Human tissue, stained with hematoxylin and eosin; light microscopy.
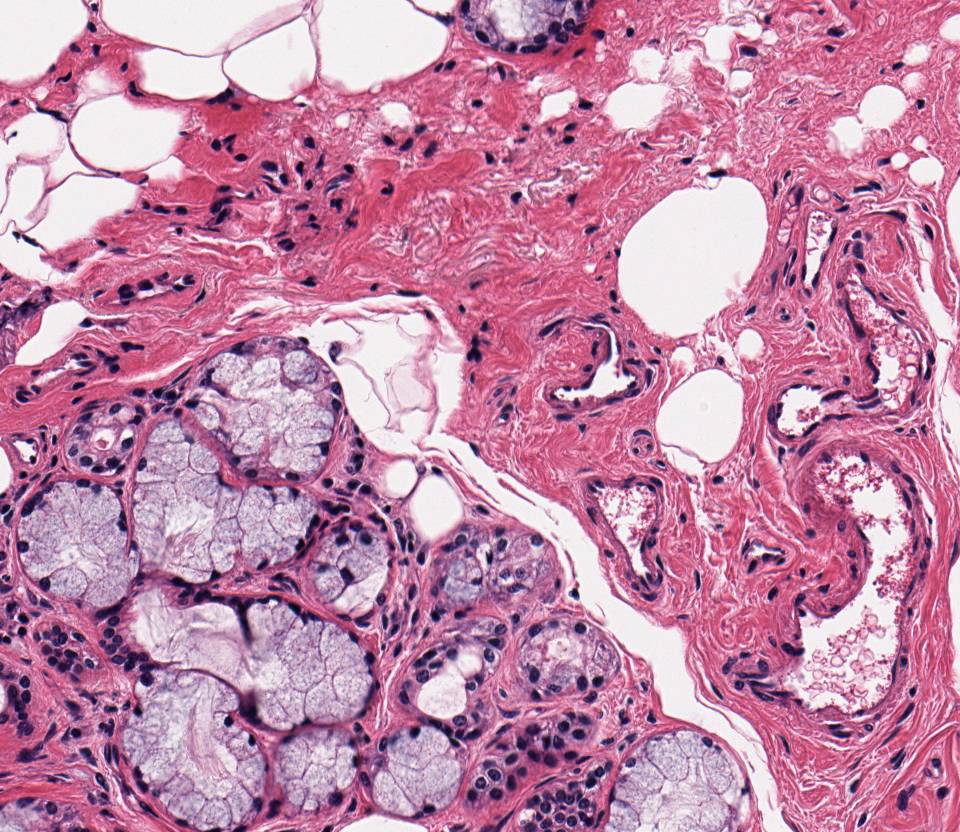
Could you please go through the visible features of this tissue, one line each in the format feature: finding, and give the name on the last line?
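Acini: mucous, a cluster with pale grey-blue frothy cytoplasm, lower left
Nuclei: flattened, pushed against the acinar base
Ducts: small, cuboidal cells with pink cytoplasm, among the acini toward lower middle
Vessels: thin-walled, red blood cells inside, in the stroma of the right half
Name: minor salivary gland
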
